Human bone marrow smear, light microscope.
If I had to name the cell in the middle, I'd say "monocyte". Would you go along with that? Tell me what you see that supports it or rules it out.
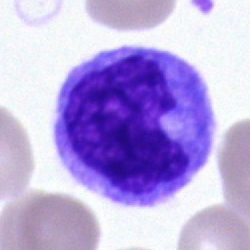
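The nucleus has a notch on its right side, and a pale, clear area of cytoplasm sits inside that notch. The chromatin is dark purple and blotchy, with paler patches scattered through it, and the cytoplasm is blue-violet.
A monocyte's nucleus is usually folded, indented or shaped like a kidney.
Measured against lymphocyte, the notched nucleus with its clear patch agrees with that usual monocyte shape. So yes, the name monocyte fits this cell.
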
